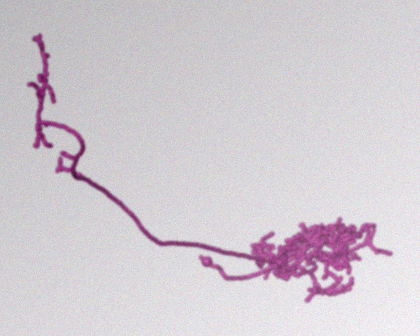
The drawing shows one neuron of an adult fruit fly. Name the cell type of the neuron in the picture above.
AN08B041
